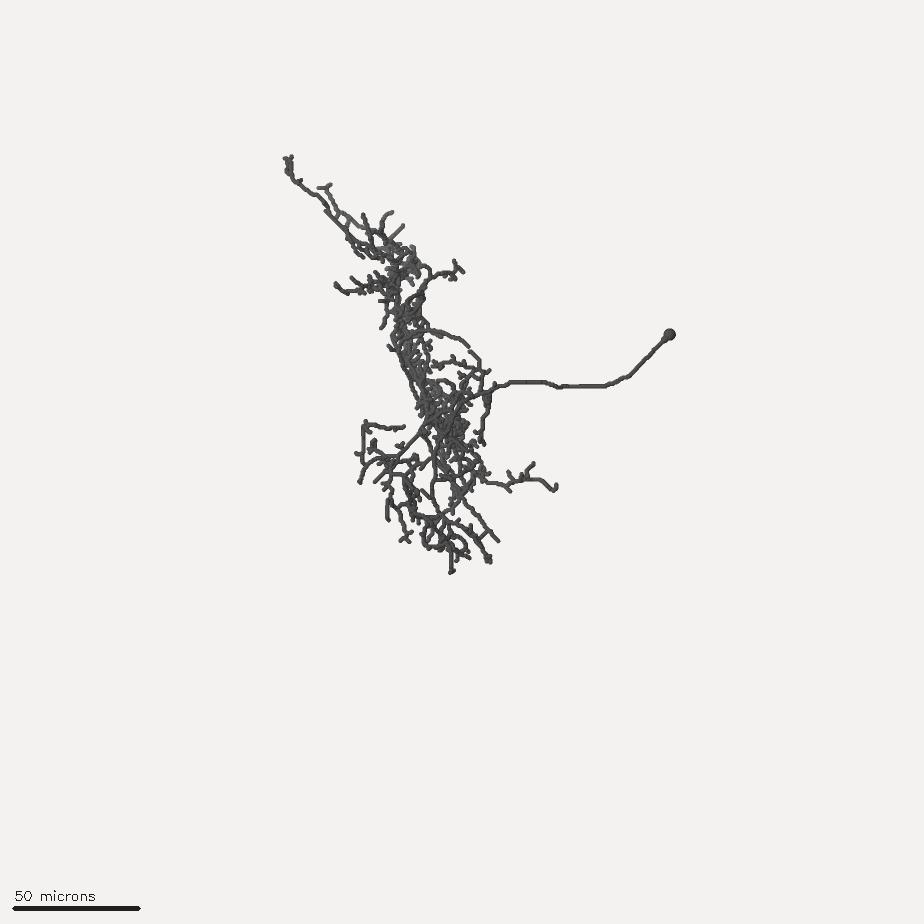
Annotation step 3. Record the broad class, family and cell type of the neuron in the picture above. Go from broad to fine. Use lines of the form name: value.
broad class: central-brain intrinsic neuron
family: hemilineage DL2_ventral
cell type: AVLP713m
